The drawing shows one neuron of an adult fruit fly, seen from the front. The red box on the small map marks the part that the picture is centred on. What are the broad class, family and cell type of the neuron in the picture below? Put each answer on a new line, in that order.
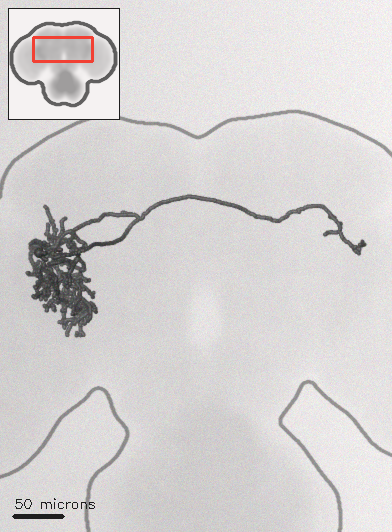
central-brain intrinsic neuron
hemilineage VLPa1_medial
AVLP412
